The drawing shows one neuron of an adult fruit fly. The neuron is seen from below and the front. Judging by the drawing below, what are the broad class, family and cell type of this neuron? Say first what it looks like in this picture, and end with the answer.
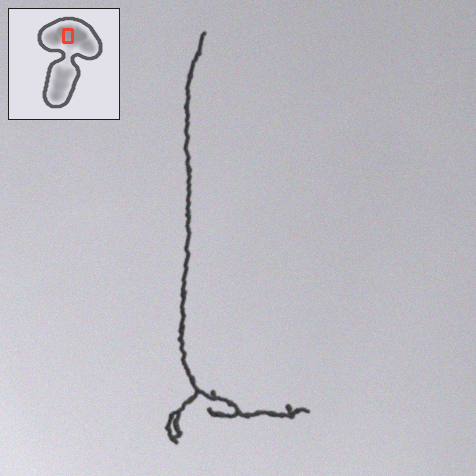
It is in the brain and does not reach the nerve cord. No cell body is drawn. There are a dozen or fewer branch ends. Its broad class is sensory neuron entering the brain. The name of its family is class mechanosensory. Its cell type is JO-ED2_a.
